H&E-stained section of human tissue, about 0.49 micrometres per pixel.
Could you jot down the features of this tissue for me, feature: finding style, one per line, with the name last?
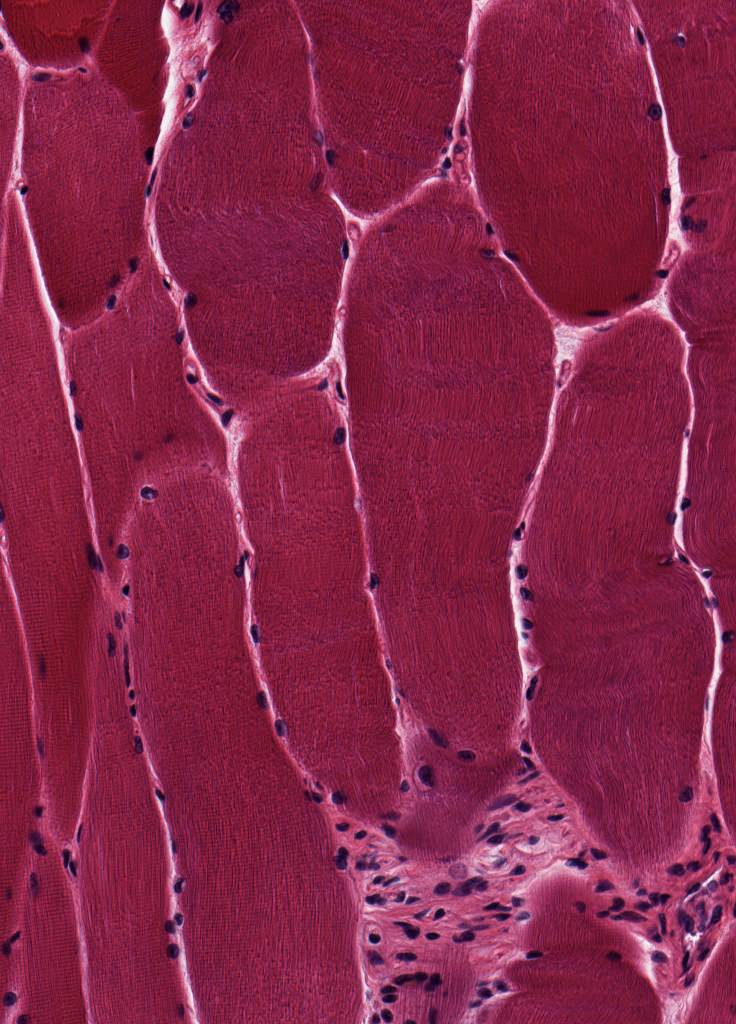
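Nuclei: at fibre edges, not central
Nuclear shape: small, dark, oval to elongated
Cytoplasm: deep pink, fine striations
Lower centre: cluster of many small dark nuclei in loose connective tissue between fibres
Name: skeletal muscle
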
